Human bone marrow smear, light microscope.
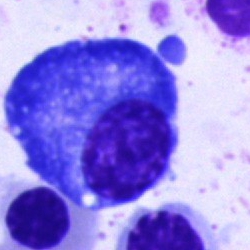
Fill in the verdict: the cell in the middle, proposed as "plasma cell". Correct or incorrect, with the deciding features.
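I see abundant deep blue cytoplasm, speckled away from the nucleus with many small pale spots and no purple or red granules. The nucleus sits eccentrically at lower right; its chromatin is dark purple, coarsely clumped, with paler patches between. The outline is irregular, bulging broadly toward the upper left.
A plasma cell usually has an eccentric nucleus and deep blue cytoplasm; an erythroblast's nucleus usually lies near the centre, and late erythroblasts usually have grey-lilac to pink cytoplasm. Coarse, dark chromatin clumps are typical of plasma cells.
Position, colour and chromatin thus favour plasma cell over erythroblast. So plasma cell fits.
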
